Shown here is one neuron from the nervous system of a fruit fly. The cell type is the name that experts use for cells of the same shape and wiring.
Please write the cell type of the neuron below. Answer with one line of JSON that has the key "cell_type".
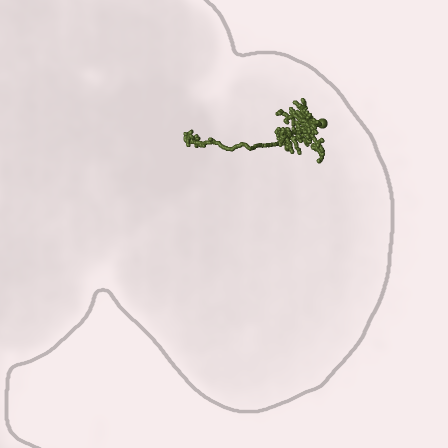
{"cell_type": "Tm16"}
